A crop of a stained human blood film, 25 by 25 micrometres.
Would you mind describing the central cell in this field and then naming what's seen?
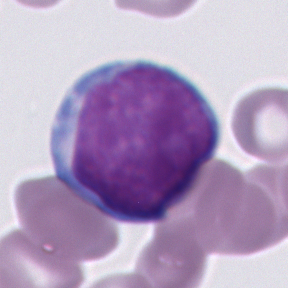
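The cell measures about 15 micrometres across, and its round nucleus, which fills about 80% of the cell's area, lies off-centre toward the right. The chromatin is finely granular and evenly spread, without coarse dark clumps. Cytoplasm forms a crescent mainly on the left side of the nucleus. The cell surface shows no projections. It is a myeloblast.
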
